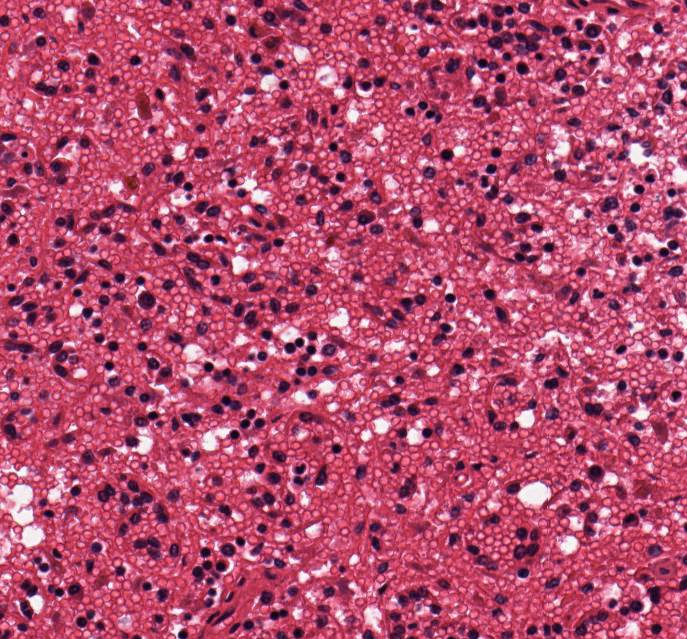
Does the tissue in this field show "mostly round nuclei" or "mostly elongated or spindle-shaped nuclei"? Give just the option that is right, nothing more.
Mostly round nuclei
